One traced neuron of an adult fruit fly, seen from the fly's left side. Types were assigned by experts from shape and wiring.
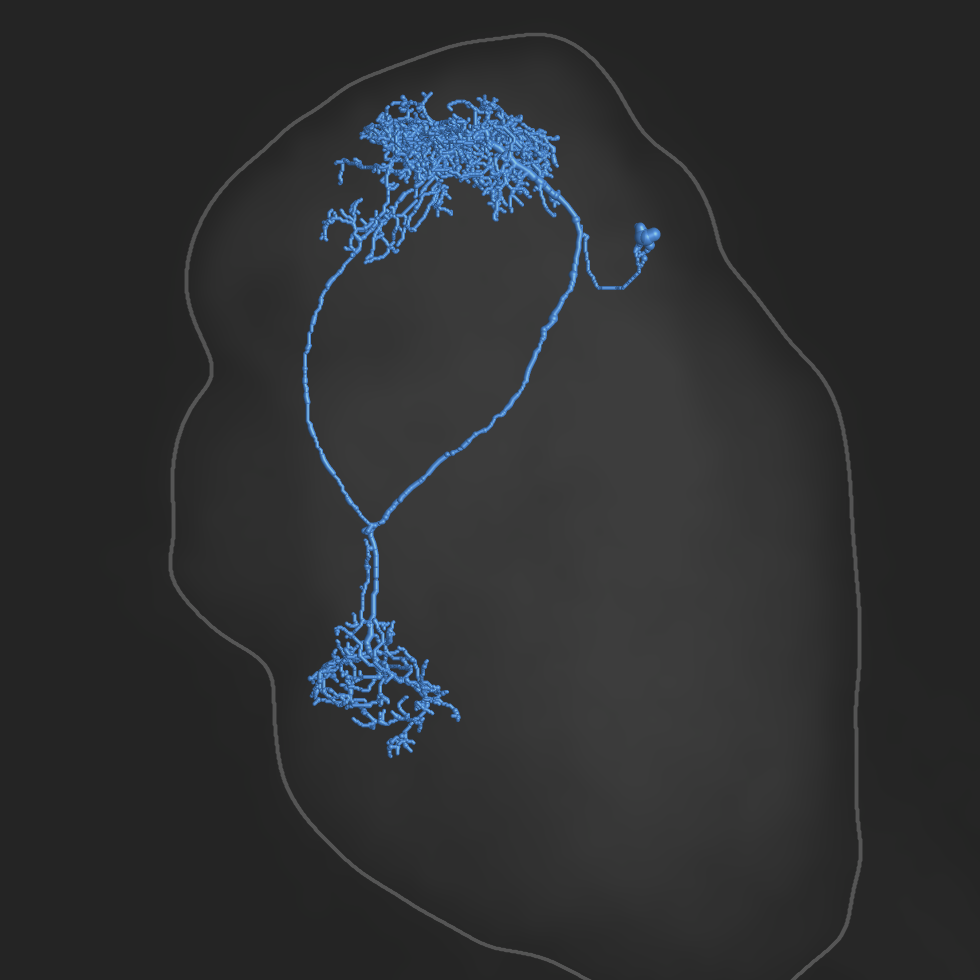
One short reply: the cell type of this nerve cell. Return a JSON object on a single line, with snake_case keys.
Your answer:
{"cell_type": "SMP285"}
